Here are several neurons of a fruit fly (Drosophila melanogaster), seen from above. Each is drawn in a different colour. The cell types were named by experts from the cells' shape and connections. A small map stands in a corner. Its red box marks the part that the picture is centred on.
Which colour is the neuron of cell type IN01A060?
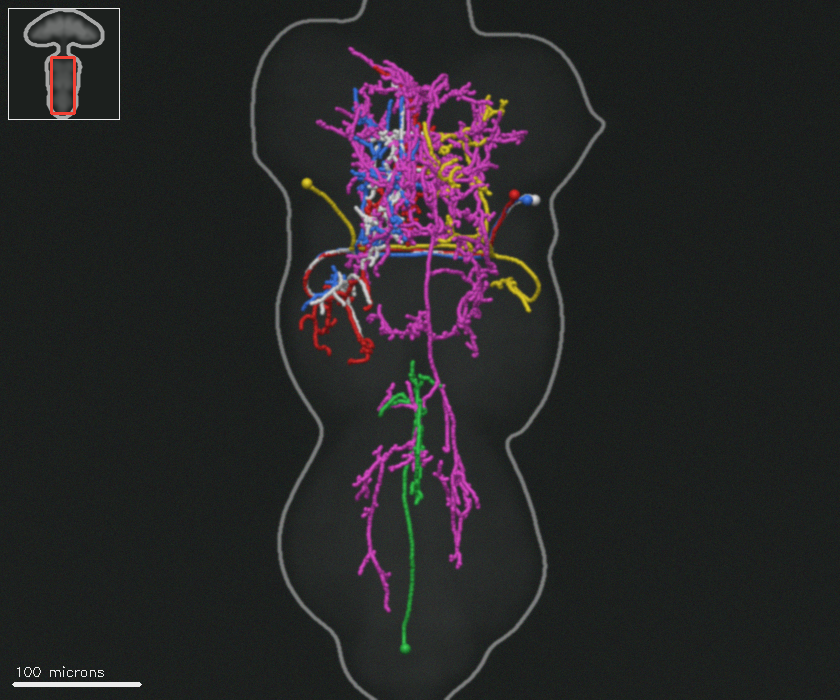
white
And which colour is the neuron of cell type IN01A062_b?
yellow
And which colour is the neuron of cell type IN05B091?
green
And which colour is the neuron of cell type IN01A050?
red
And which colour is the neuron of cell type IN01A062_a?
blue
